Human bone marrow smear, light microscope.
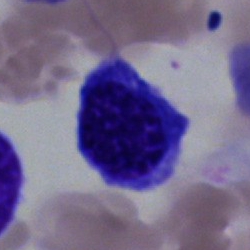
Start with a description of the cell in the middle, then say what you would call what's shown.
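Central cell: outline irregular and angular, not smoothly round. Nucleus large, occupying most of the cell. Chromatin dark, coarsely clumped. Cytoplasm without vacuoles. Cell in the middle: erythroblast.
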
